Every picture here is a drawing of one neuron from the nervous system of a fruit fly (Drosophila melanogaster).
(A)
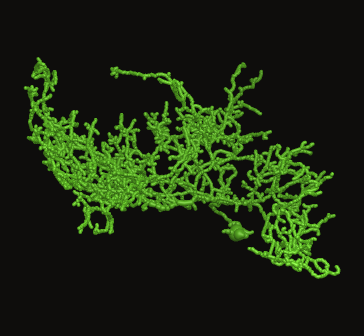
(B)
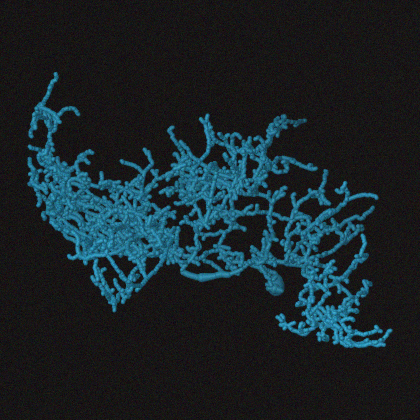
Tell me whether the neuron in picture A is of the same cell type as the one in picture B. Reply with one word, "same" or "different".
same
